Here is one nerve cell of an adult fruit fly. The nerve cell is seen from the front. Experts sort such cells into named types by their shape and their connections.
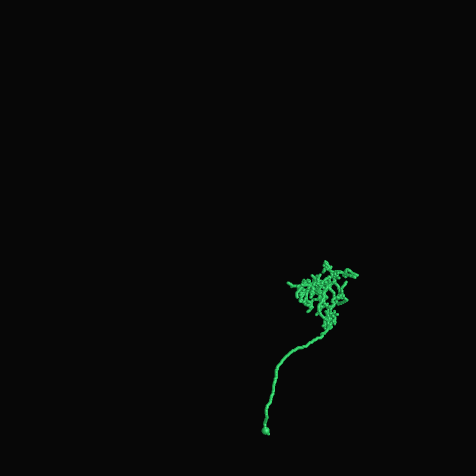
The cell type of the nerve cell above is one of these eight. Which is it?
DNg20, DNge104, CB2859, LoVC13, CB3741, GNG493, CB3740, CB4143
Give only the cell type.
CB3740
